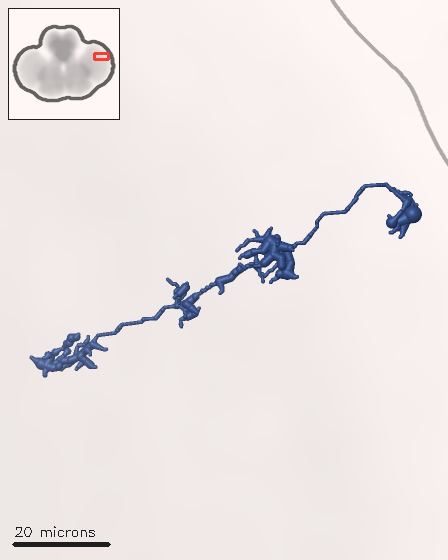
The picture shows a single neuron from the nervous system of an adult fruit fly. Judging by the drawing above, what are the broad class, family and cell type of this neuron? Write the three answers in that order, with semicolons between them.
optic-lobe intrinsic neuron; Mi; Mi1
